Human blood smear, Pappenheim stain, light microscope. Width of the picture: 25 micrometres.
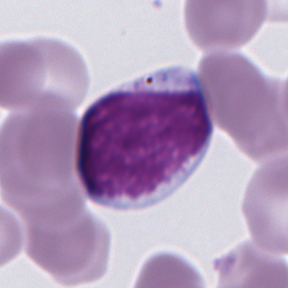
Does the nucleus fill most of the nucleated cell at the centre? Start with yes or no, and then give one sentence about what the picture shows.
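Yes. The cytoplasm is a narrow rim that is widest along the upper edge of the cell.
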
